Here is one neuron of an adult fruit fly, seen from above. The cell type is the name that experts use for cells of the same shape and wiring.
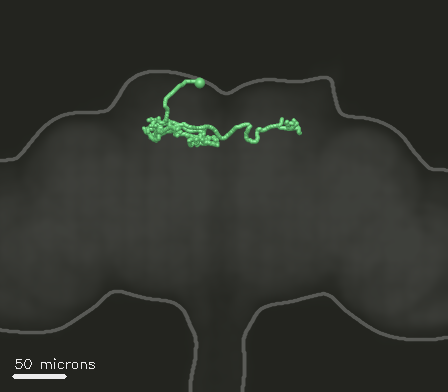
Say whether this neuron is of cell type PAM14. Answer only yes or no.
yes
